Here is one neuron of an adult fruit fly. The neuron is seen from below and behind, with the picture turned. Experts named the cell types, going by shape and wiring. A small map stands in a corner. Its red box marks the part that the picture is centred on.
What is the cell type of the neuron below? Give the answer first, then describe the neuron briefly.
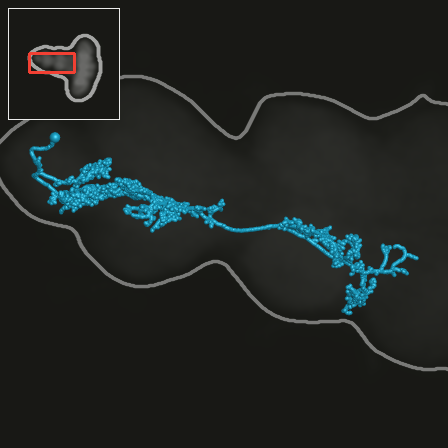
The cell type is INXXX027. Its broad class is nerve-cord intrinsic neuron. As drawn here it is wider than it is tall.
